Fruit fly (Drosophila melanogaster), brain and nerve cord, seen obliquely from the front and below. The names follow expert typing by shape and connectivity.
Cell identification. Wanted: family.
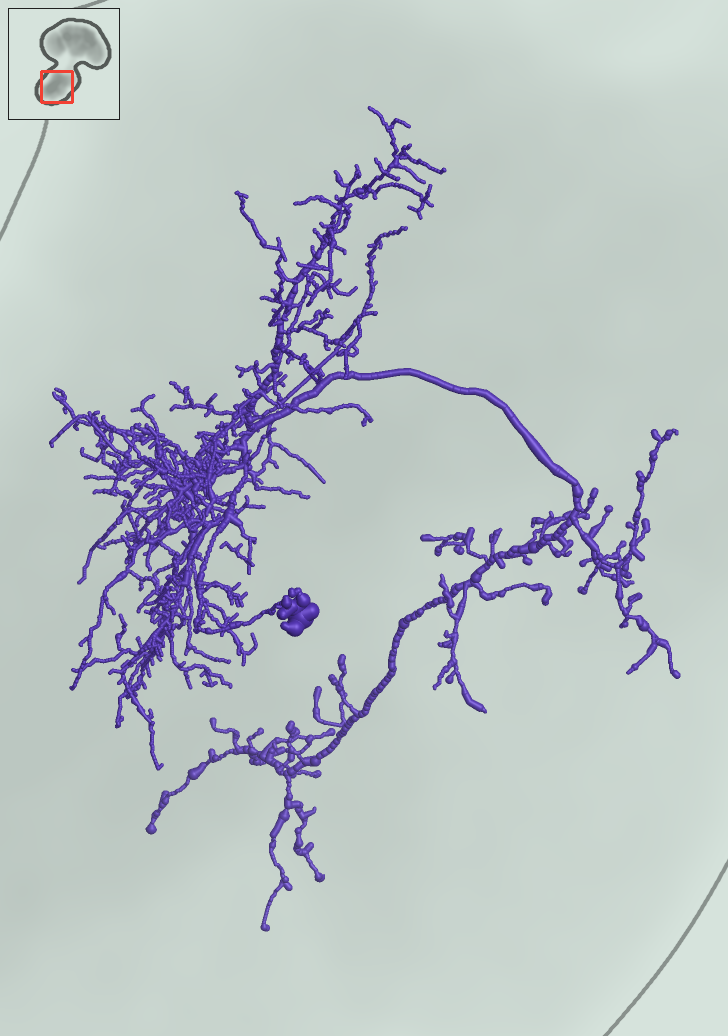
hemilineage 07B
